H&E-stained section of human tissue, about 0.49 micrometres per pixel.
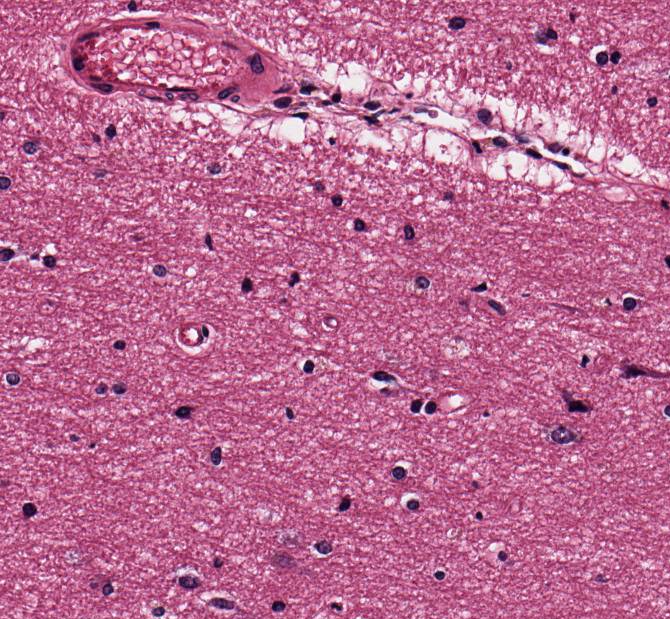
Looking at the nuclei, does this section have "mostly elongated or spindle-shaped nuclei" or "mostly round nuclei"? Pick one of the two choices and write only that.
Mostly round nuclei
